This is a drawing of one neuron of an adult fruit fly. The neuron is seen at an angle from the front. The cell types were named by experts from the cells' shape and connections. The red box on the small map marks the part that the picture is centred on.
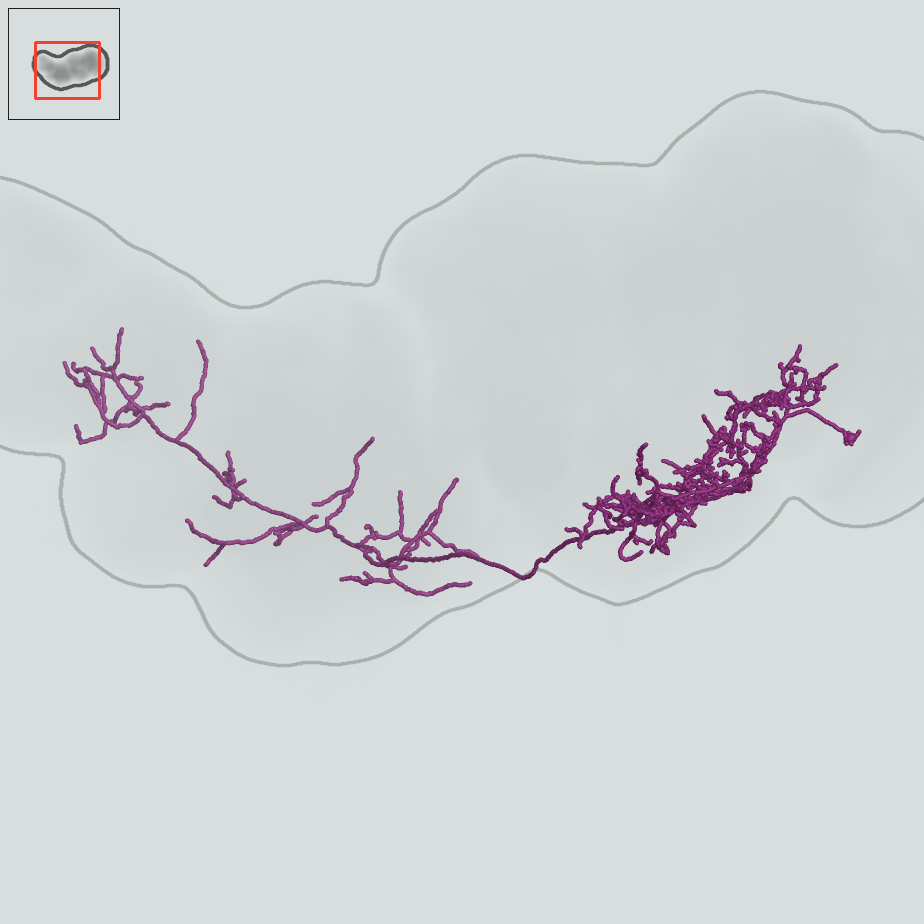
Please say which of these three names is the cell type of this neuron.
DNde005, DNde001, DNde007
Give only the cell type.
DNde001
